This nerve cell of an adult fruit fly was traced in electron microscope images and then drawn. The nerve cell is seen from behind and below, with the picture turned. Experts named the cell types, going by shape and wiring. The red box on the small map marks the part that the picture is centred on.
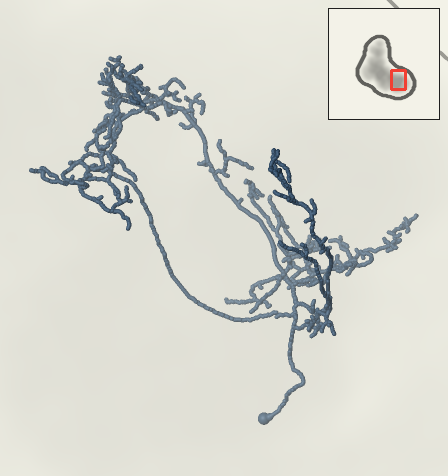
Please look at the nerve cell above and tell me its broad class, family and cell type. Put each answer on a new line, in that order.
central-brain intrinsic neuron
hemilineage SLPa&l1_anterior
CL088_a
